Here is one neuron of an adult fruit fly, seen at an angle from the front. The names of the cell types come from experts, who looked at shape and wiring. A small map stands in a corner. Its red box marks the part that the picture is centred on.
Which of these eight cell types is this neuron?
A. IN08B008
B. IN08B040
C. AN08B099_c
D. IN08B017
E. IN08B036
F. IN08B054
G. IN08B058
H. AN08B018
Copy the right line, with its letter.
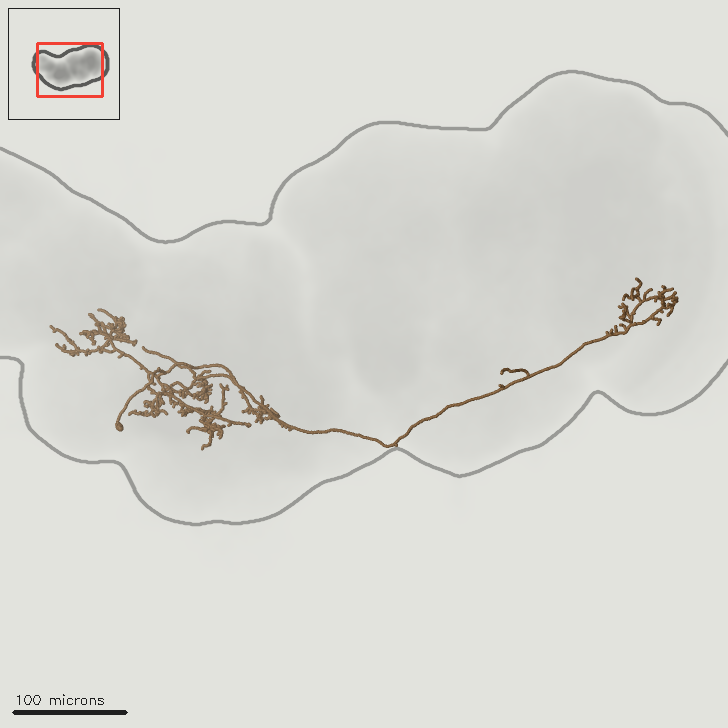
H. AN08B018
